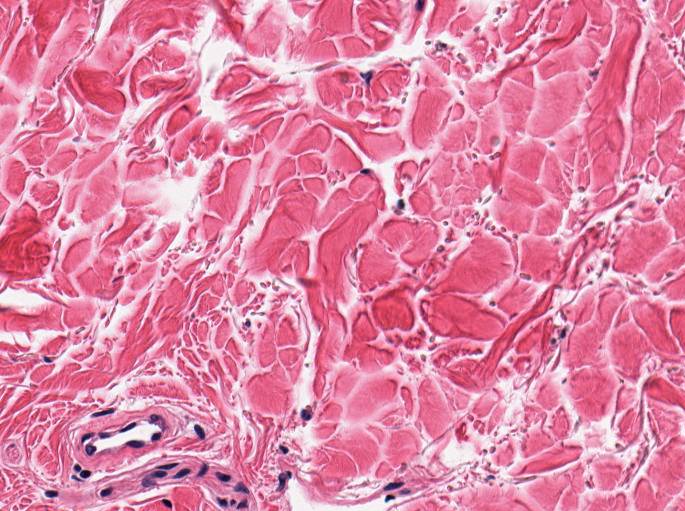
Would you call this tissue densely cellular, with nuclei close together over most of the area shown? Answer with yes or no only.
No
